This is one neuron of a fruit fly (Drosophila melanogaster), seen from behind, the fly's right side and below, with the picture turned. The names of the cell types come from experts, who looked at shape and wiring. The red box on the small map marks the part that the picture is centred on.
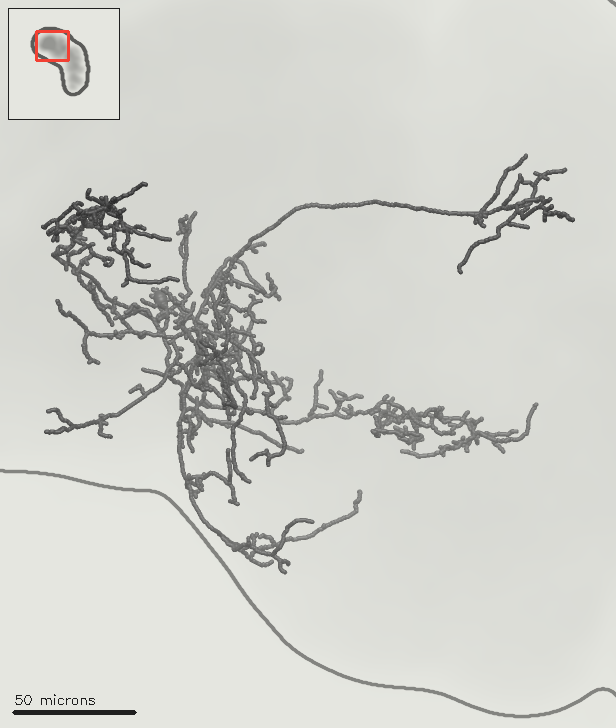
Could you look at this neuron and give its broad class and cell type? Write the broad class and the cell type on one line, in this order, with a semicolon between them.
central-brain intrinsic neuron; SMP702m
